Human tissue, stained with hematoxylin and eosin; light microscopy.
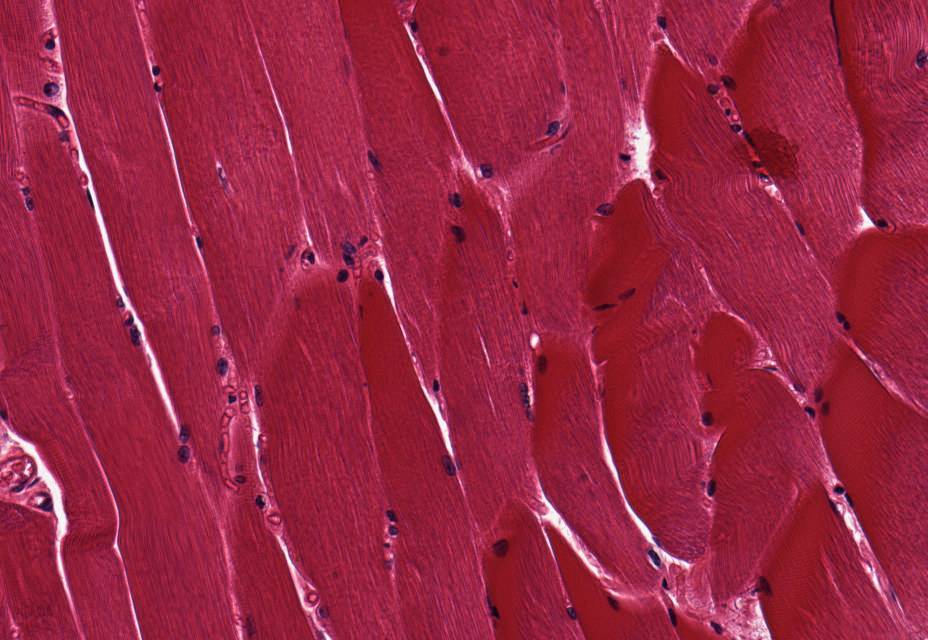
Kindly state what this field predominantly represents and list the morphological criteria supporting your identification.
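The answer: skeletal muscle. Nuclear position comes first: the fibre nuclei lie at the fibre edges, not in the centres.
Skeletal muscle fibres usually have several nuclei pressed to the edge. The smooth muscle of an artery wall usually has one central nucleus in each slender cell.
Nuclear form comes next: small, dark, oval to elongated. Staining follows, the cytoplasm taking eosin a deep pink-red. Last, no fat cells lie between the fibres.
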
